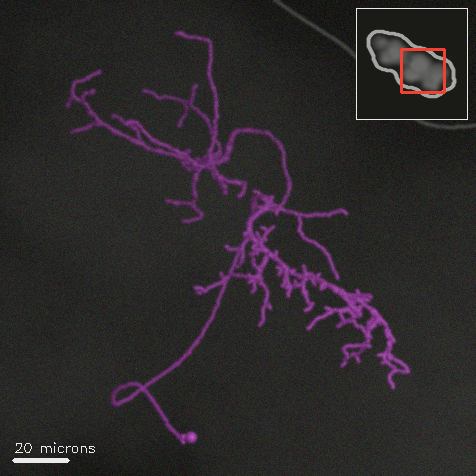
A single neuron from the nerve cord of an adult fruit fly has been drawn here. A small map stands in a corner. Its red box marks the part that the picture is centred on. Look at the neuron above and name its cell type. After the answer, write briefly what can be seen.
Its cell type is IN01A050. This is a nerve-cord intrinsic neuron. By the scale bar it is about 150 microns tall in this view. The picture shows dozens of branch ends.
